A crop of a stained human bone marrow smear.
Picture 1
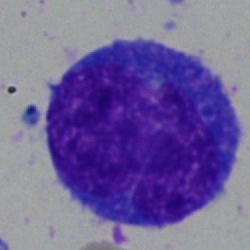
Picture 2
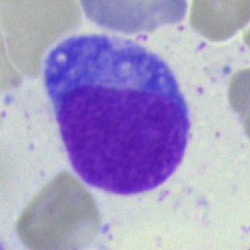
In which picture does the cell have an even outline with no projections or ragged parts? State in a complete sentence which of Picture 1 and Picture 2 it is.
The cell of Picture 2 has a smooth border with no projections, blebs or tags.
